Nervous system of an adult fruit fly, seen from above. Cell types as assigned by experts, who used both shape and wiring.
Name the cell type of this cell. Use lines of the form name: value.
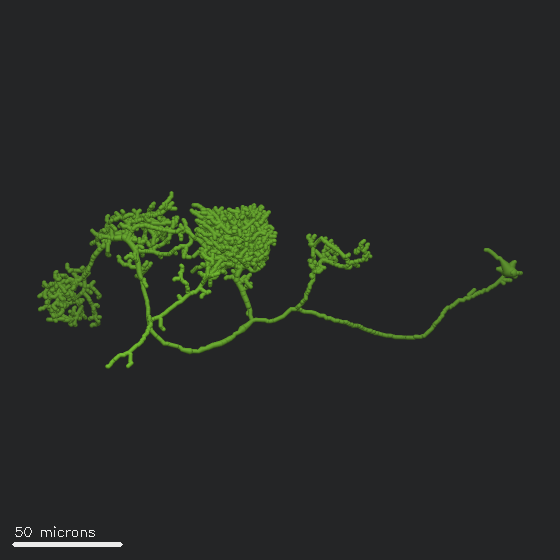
cell type: MBON05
